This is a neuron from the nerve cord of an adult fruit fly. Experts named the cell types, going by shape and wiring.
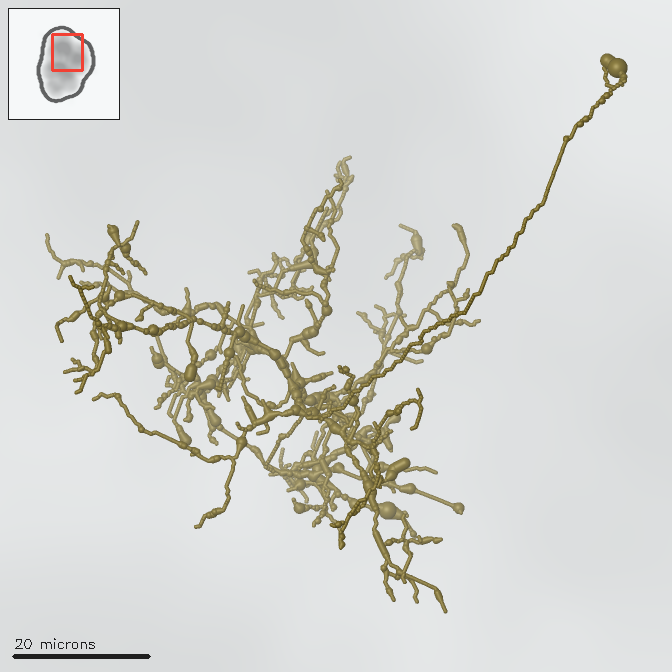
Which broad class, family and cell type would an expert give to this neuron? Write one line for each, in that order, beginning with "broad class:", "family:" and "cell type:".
broad class: nerve-cord intrinsic neuron
family: hemilineage 00A
cell type: IN00A062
